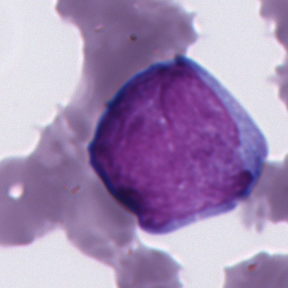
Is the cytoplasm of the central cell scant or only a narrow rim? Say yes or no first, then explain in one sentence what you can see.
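Yes. The nucleus fills most of the cell.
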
